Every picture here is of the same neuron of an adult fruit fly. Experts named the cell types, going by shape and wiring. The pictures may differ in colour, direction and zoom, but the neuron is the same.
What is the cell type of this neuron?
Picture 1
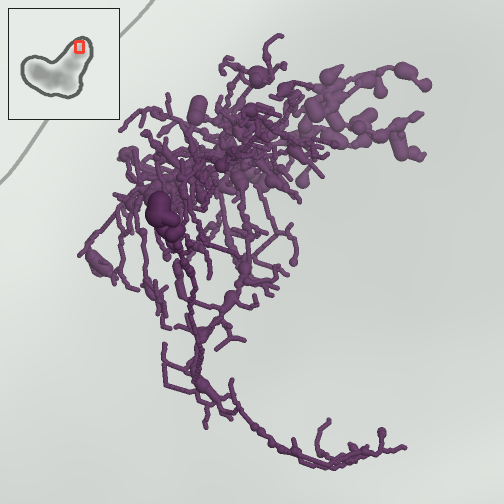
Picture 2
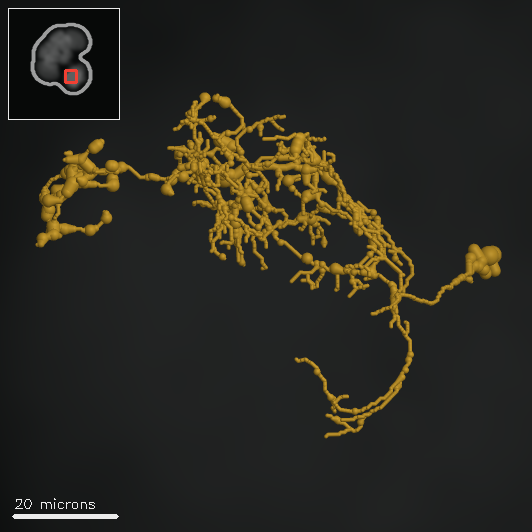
IN06A066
